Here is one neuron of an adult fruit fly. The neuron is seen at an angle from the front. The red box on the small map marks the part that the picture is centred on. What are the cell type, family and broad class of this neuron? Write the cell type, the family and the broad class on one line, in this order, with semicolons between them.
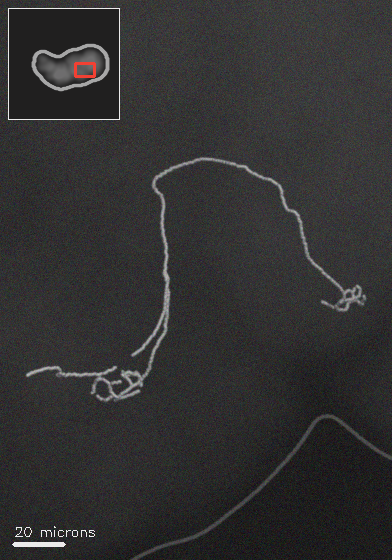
ORN_VA3; class olfactory; sensory neuron entering the brain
